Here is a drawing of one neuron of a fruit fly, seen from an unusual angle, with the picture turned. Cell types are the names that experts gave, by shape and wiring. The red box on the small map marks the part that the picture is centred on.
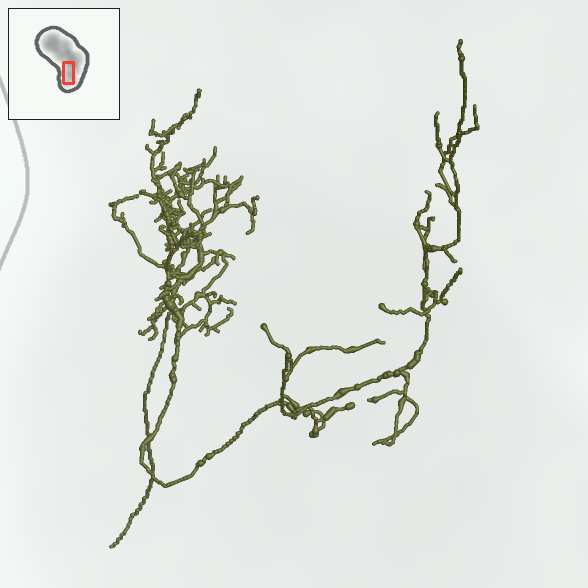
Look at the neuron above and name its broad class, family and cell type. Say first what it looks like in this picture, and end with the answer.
The picture shows dozens of branch ends. In this view it is taller than it is wide. It is a nerve-cord intrinsic neuron. The family is hemilineage 06A. The cell type is IN06A052.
